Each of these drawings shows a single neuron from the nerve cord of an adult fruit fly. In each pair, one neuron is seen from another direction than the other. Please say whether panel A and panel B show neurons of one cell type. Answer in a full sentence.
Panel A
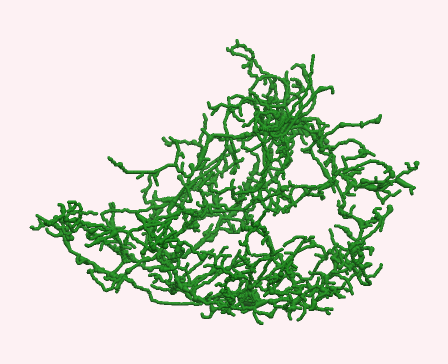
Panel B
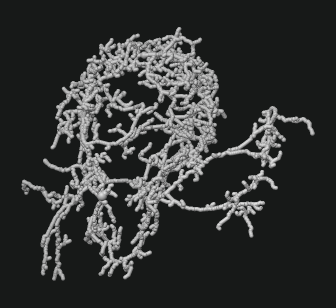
They are of the same cell type.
